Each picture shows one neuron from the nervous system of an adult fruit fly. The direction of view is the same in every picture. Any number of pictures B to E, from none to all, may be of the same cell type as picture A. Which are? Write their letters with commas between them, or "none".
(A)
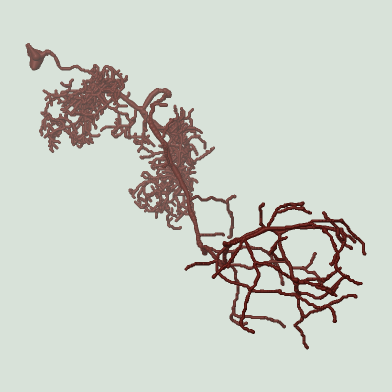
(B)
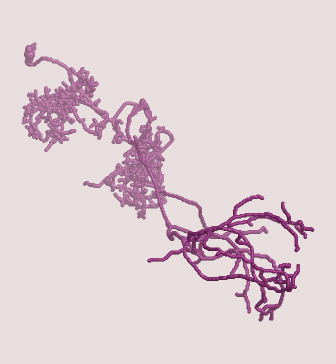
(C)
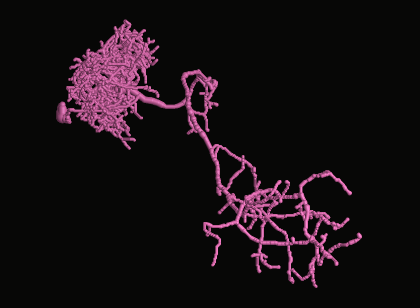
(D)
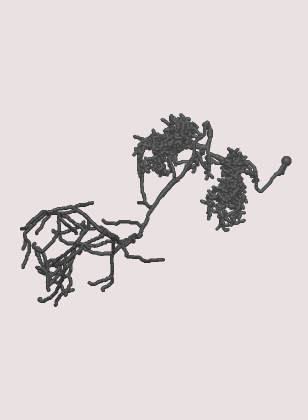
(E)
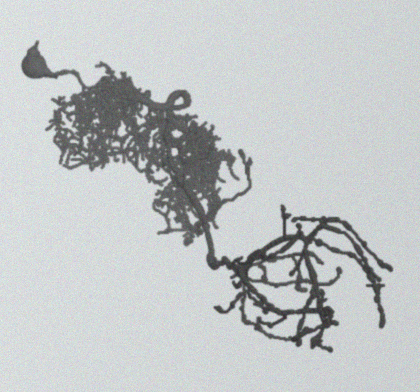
B, D, E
